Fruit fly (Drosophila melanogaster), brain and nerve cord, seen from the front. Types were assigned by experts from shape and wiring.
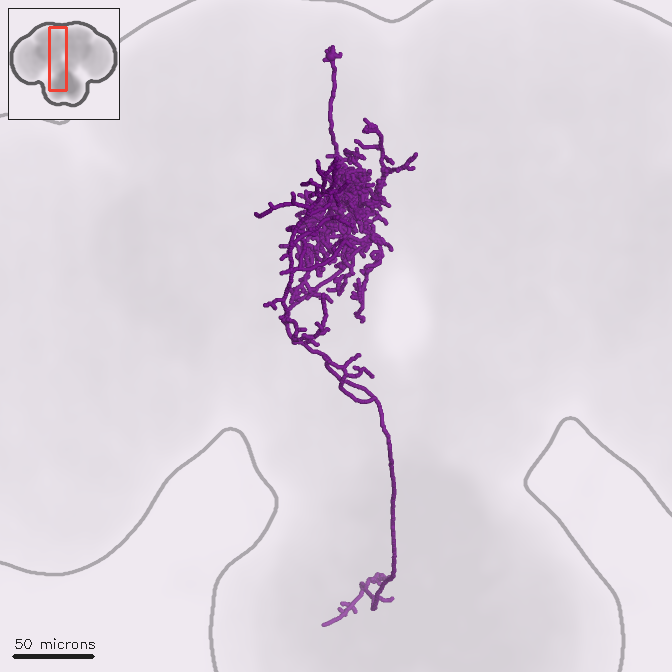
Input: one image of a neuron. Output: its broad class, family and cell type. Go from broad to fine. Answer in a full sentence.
A descending neuron of the DNpe family, type DNpe027.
